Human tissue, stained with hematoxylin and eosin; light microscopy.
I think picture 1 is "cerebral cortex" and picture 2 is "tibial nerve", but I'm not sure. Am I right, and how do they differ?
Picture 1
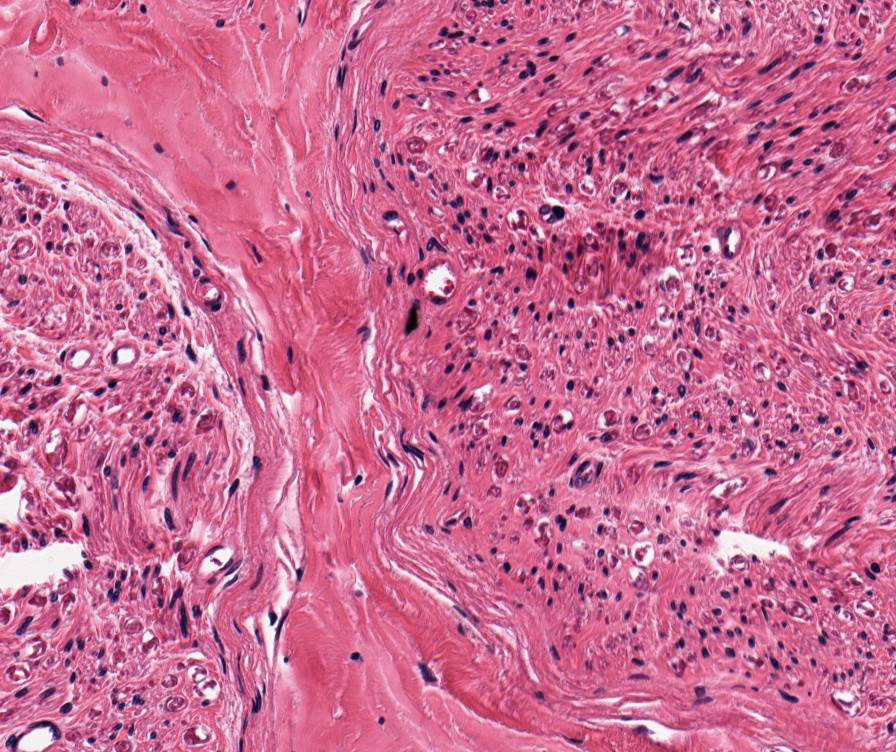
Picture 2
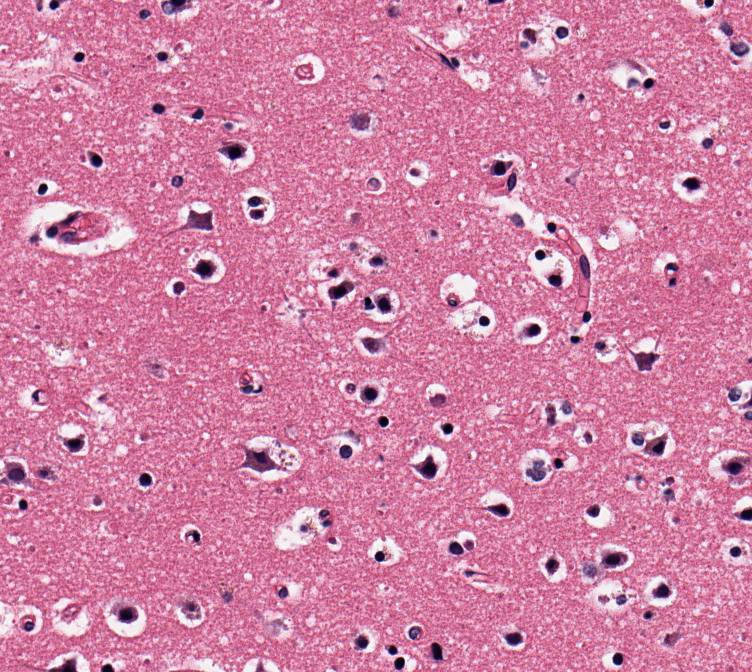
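Tibial nerve: picture 1. Cerebral cortex: picture 2. The tibial nerve has a smaller left and a larger right compartment, divided by a central vertical band of dense pink collagen. Both compartments hold many small round cross-sectioned profiles, each a pale ring around a pink dot, and the nuclei between them are small, dark and often elongated or wavy. The cerebral cortex is a pink, finely granular feltwork with its cells scattered singly. Scattered larger triangular cells with purplish cytoplasm taper into short processes, small round dark nuclei lie evenly between them, and most cells sit inside clear halos.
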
